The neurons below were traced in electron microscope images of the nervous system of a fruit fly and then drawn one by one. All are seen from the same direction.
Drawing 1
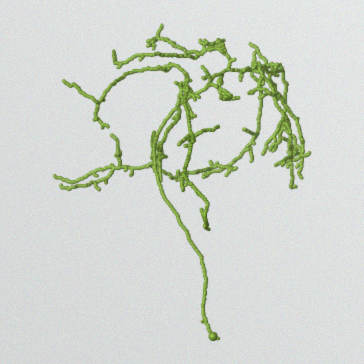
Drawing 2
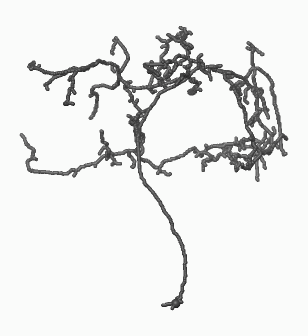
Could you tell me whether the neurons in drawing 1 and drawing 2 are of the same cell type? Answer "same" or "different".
same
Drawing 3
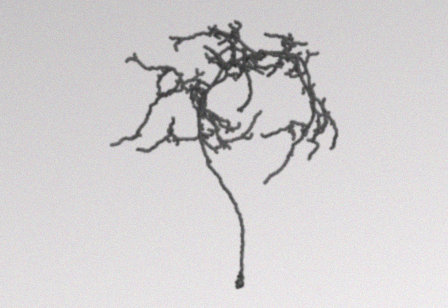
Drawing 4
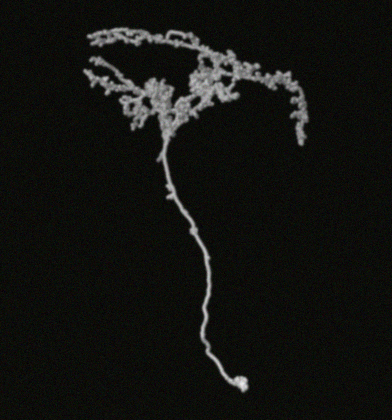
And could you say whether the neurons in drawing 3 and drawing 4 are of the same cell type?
different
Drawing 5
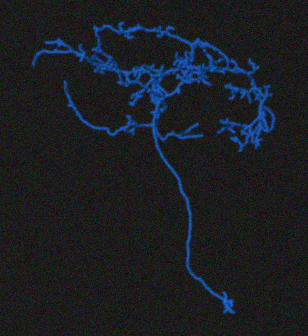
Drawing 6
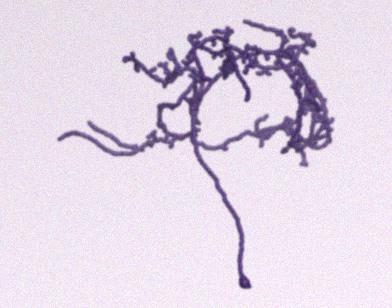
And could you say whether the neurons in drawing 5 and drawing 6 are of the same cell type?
same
